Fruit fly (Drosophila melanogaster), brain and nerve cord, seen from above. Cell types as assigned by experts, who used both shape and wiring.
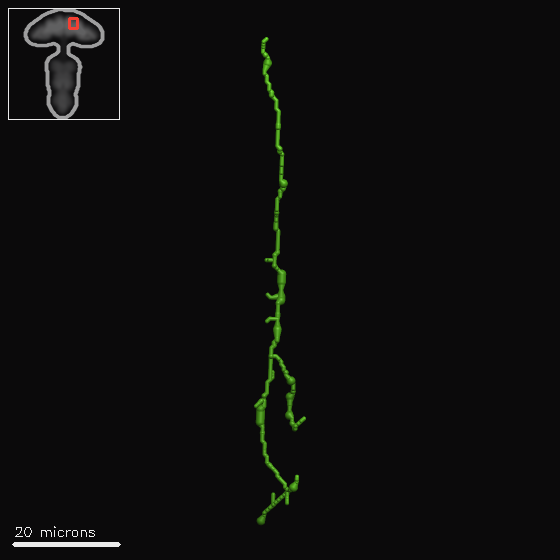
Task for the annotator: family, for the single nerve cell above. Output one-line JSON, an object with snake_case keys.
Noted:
{"family": "class mechanosensory"}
